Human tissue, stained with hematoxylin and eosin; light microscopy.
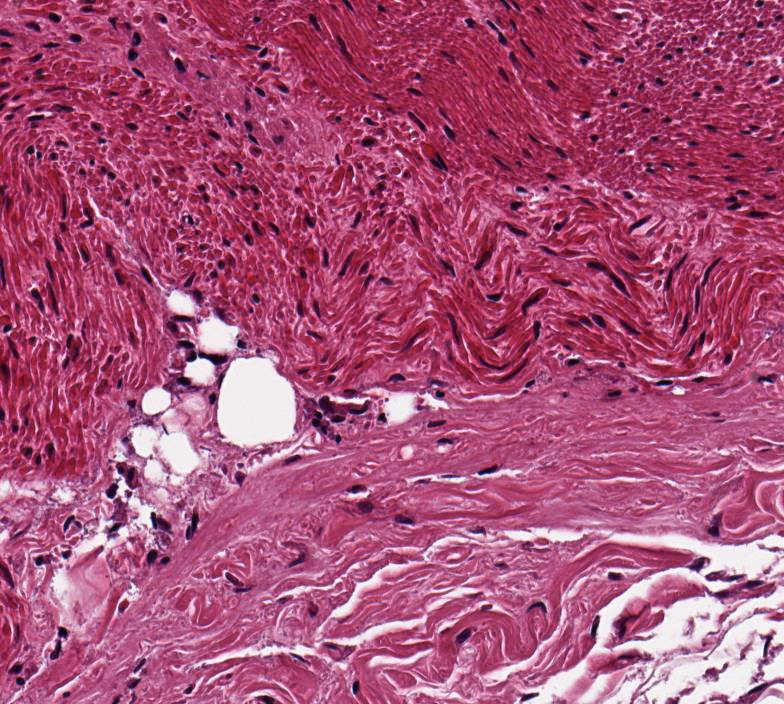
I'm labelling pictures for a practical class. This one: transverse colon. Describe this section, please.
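Looking at the upper part of the field, I see smooth muscle, while the lower part is filled by dense collagenous connective tissue. The smooth muscle bundles run in different directions: some are cut lengthwise, others across. Where they are cut lengthwise, the cells show elongated, cigar-shaped nuclei. And comparing the two regions, the smooth muscle cytoplasm takes a deeper red than the collagen beneath it.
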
